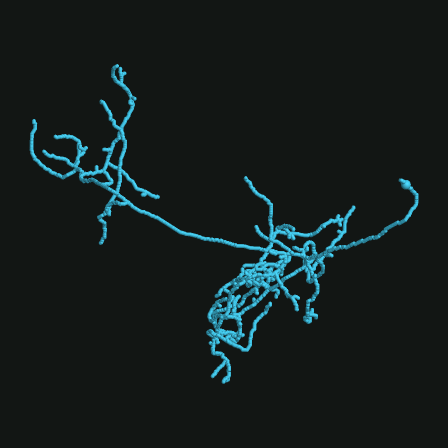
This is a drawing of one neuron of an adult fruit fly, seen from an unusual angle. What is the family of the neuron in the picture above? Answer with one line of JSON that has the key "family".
{"family": "hemilineage VLPl&p1_posterior"}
